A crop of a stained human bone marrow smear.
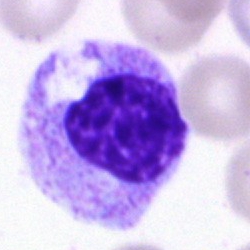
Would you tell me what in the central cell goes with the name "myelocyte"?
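Taking the features in turn for this myelocyte: the cytoplasm is plentiful and pale lilac-blue, widest on the left of the nucleus, which sits off-centre toward the right.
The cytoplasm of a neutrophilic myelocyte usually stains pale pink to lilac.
The lilac fits that; the blue in the tint falls outside it. Next, fine pinkish-purple granules are scattered throughout the cytoplasm.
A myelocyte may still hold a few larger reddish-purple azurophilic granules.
Last, a clear, unstained patch lies in the upper left part of the cytoplasm.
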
